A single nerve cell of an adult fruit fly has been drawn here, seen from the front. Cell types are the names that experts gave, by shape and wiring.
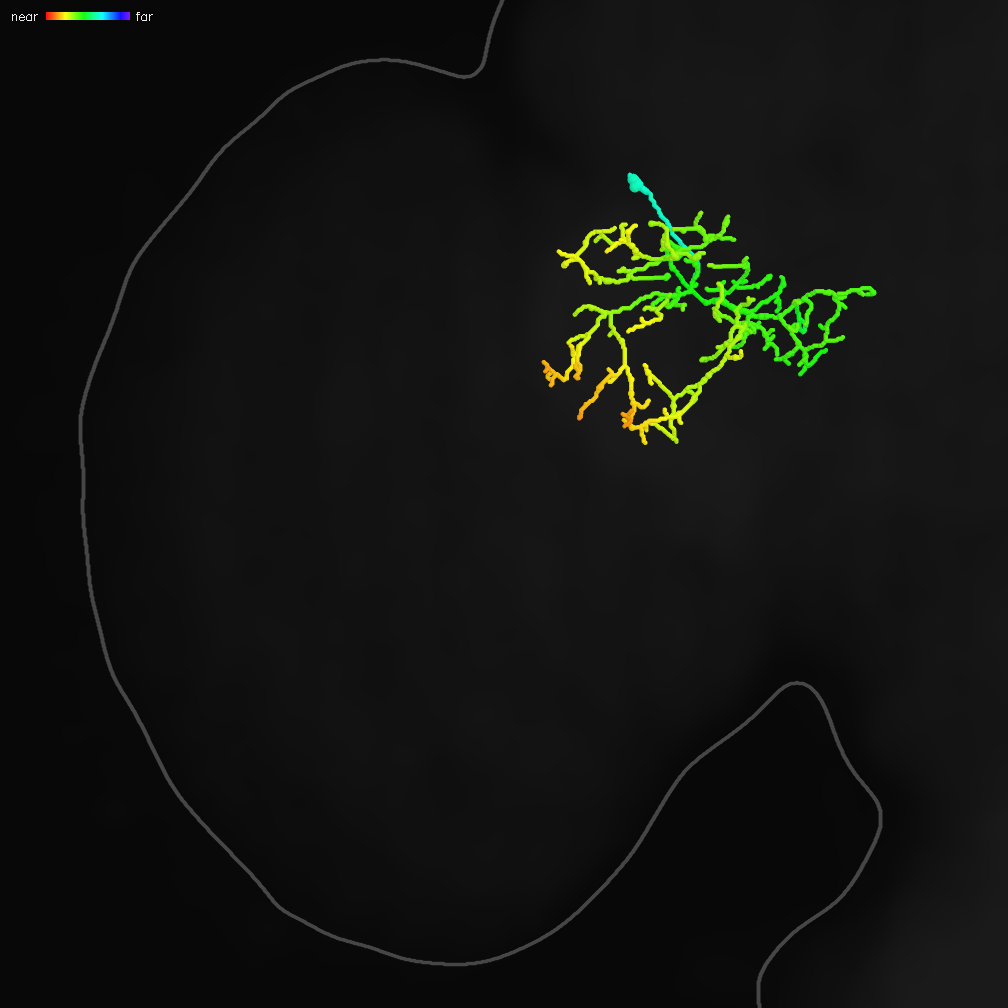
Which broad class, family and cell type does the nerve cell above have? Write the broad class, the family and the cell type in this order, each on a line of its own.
central-brain intrinsic neuron
hemilineage VPNp&v1_posterior
PVLP112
